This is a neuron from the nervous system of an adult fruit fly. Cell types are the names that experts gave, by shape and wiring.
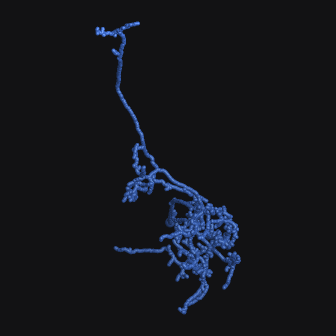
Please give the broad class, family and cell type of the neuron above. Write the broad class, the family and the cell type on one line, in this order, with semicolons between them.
central-brain intrinsic neuron; hemilineage LHl2_ventral; AVLP064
